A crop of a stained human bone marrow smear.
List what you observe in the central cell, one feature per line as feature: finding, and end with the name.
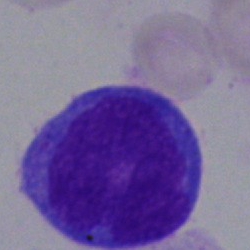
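Chromatin: finely textured, not coarsely clumped
Cytoplasm: only a narrow rim around the nucleus
Colour: cytoplasm stained deep blue
Rim width: widest on the left side of the cell
Name: blast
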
